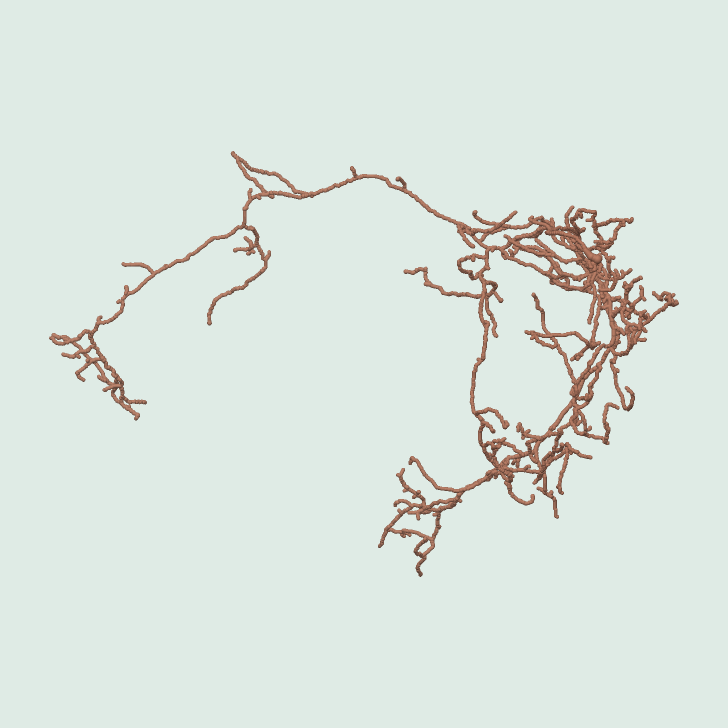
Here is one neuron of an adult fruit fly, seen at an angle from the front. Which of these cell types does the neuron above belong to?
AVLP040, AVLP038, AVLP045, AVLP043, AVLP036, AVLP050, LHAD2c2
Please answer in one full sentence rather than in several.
In the scheme of cell types, this neuron is AVLP036.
